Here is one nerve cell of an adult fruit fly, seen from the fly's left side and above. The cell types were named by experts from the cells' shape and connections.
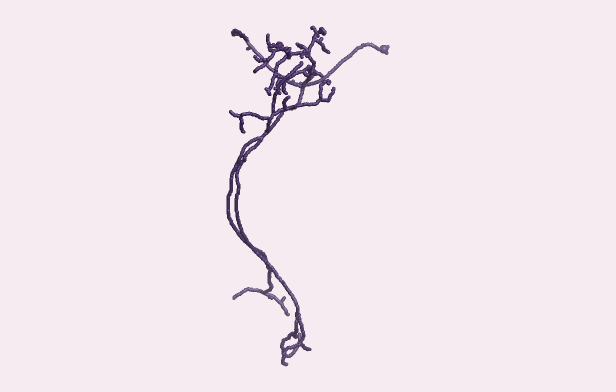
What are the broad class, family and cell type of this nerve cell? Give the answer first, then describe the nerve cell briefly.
Its broad class is central-brain intrinsic neuron. The family is hemilineage SMPpv2_dorsal. The cell type is CB4242. Its cell body lies at the top of the picture. As drawn here it is taller than it is wide.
